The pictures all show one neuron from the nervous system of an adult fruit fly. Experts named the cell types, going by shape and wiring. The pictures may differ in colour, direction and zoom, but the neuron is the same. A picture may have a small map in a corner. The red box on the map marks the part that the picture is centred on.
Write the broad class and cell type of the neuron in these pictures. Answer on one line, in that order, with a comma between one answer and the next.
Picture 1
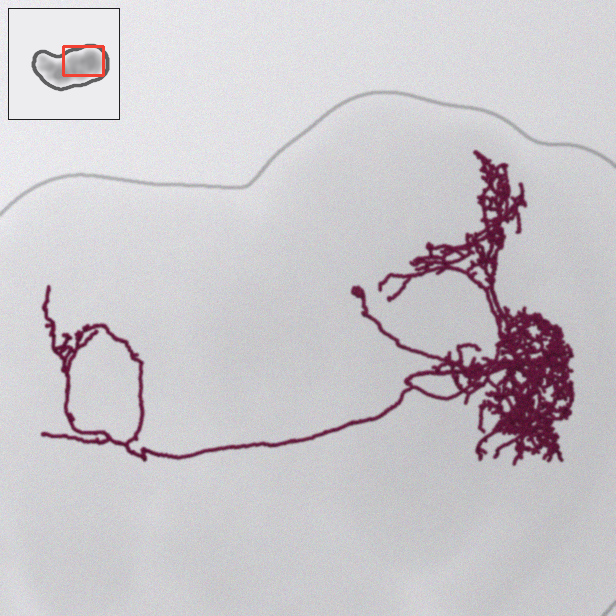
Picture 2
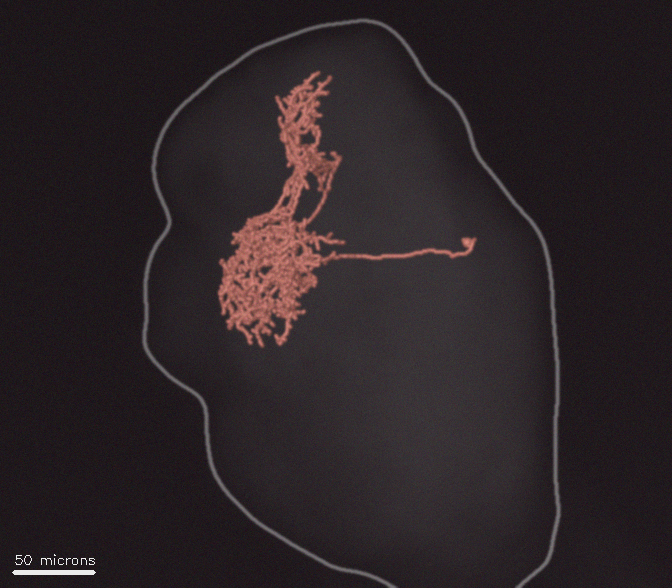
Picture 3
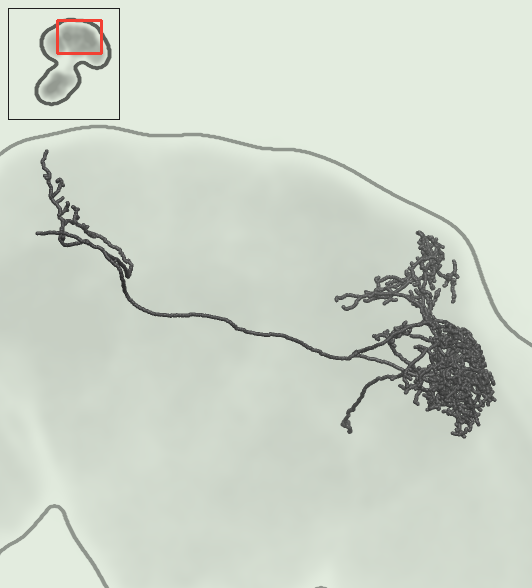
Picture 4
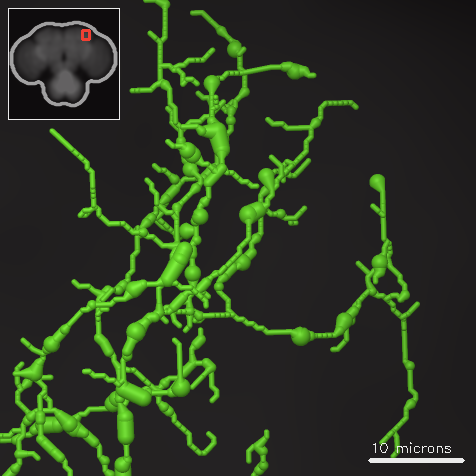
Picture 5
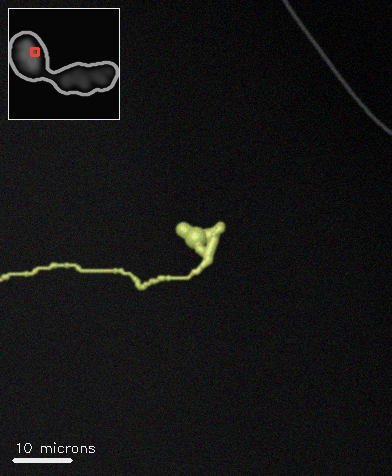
central-brain intrinsic neuron, AVLP574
